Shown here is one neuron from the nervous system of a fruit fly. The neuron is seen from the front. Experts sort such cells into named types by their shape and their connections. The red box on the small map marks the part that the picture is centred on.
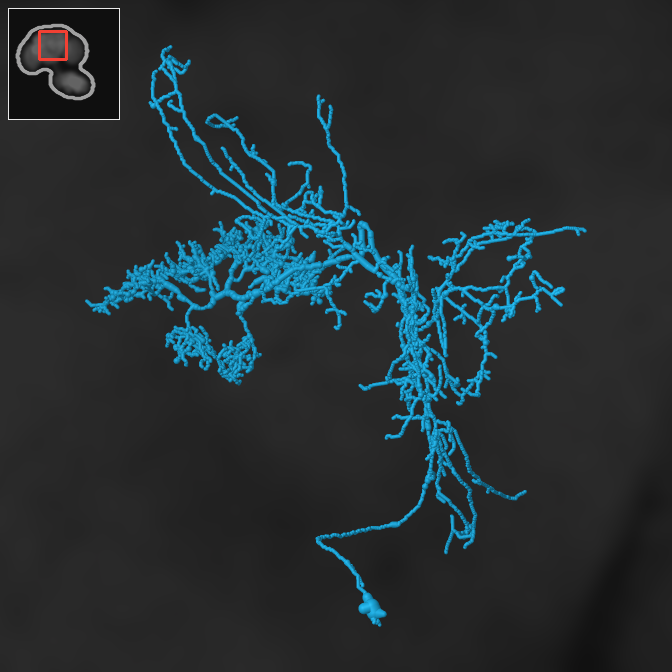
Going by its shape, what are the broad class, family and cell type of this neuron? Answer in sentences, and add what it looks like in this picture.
It is a central-brain intrinsic neuron. Its family is hemilineage LALv1_dorsal. It is of cell type FB4B. Its cell body lies at the bottom of the picture. More than a hundred branch ends can be seen.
